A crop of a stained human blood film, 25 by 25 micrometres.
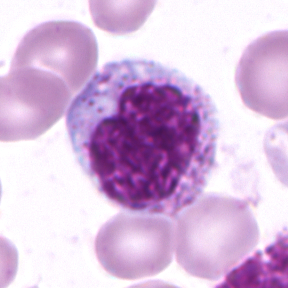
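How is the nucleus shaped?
Irregular, with a notch cutting into it from the left side.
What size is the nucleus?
About 11 by 9 micrometres.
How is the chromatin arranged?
In clumped dark purple strands with paler gaps between them.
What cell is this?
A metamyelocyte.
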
